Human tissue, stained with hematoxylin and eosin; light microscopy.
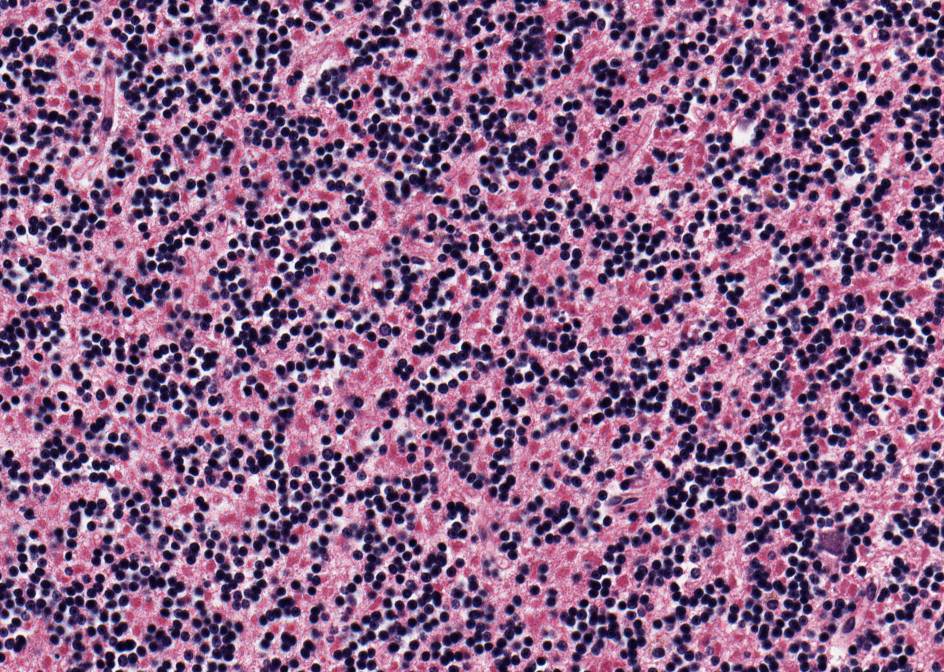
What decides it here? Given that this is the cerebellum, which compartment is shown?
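Field: granular layer. Dominant cells: small, round, uniformly dark nuclei, cytoplasm barely visible.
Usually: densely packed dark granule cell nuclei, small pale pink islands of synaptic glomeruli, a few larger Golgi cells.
Between nuclei: irregular patches of pink, finely fibrillary material. One larger cell, more abundant purple cytoplasm, lower right.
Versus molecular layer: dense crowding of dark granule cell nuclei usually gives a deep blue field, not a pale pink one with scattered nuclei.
No fat cells.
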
